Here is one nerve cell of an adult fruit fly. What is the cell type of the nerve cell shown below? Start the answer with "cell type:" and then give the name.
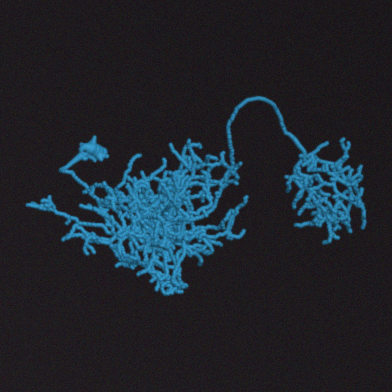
cell type: SMP146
